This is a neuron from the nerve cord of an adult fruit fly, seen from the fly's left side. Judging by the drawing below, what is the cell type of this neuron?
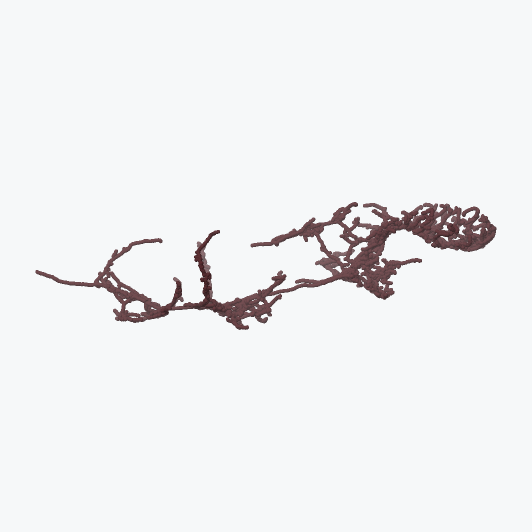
AN05B004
